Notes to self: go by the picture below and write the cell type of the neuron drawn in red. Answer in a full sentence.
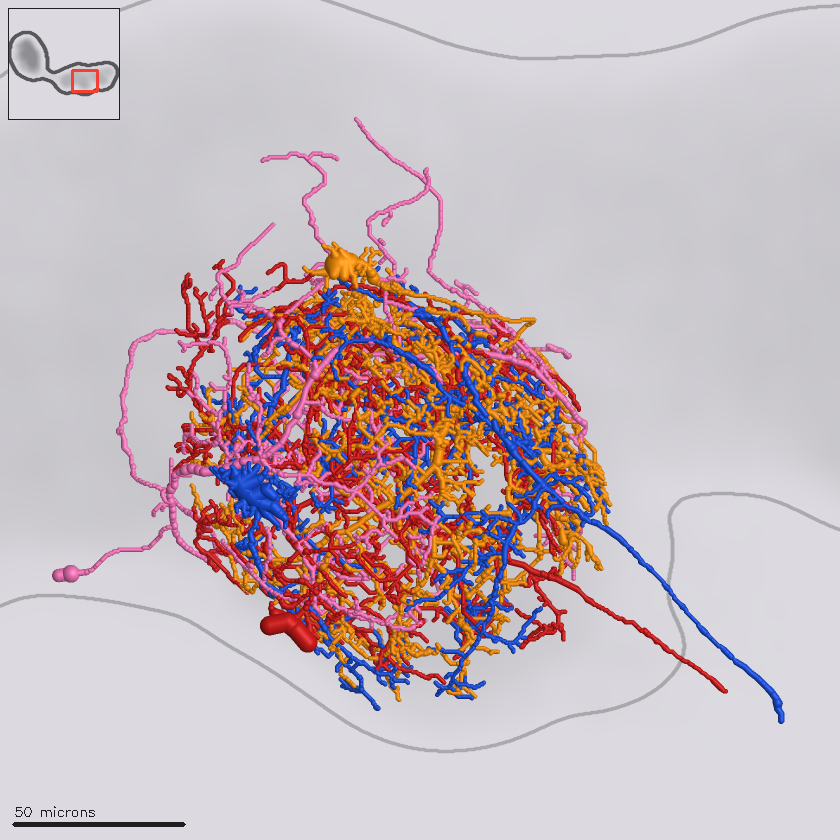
The cell type is MNml81.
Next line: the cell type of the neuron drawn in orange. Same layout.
The cell type is IN19A013.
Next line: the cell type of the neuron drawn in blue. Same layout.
The cell type is Pleural remotor/abductor MN.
